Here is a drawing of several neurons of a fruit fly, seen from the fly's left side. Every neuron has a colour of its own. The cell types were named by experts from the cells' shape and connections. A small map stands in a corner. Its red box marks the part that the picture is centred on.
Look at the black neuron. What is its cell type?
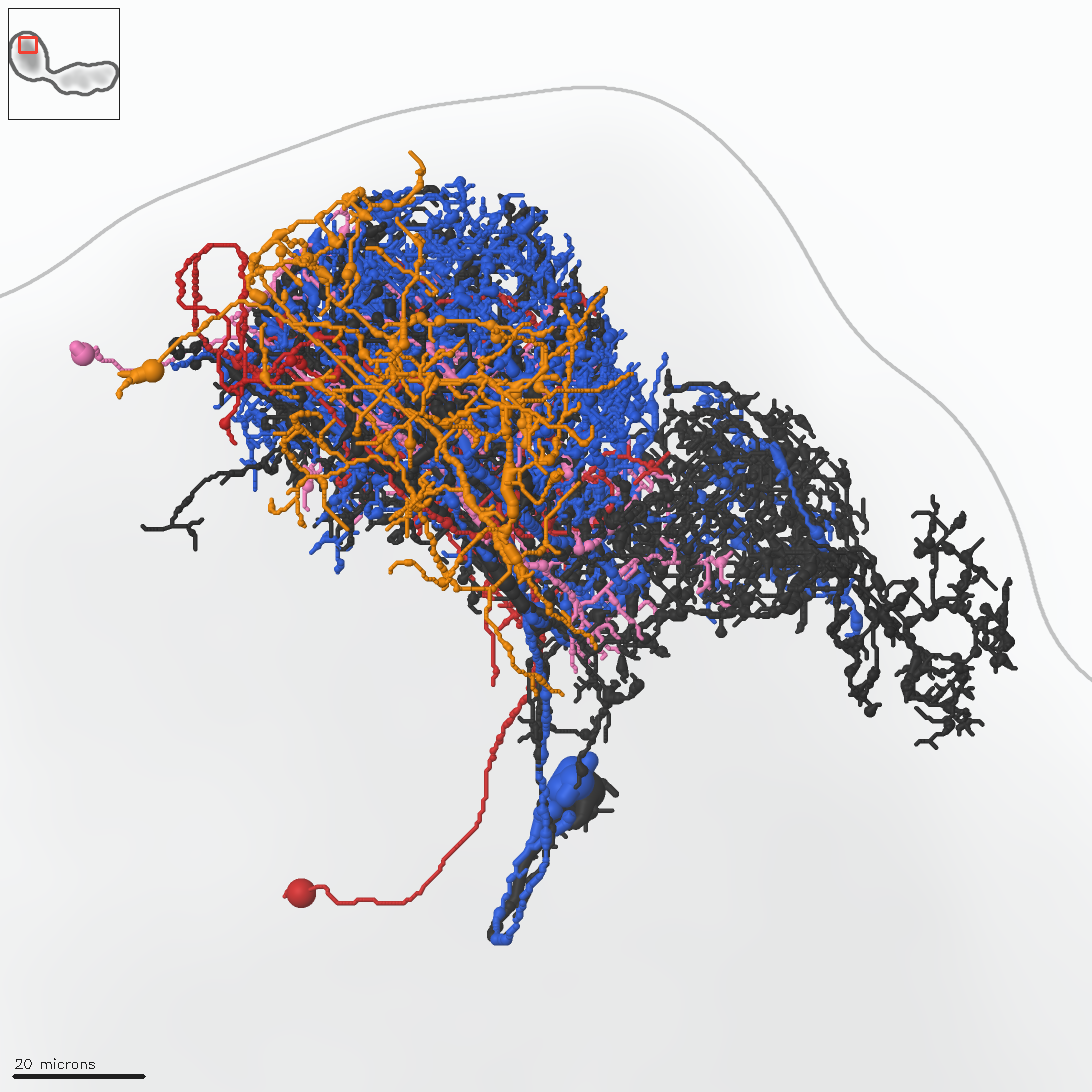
LHCENT1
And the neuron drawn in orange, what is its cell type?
SLP151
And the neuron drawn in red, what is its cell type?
SLP113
